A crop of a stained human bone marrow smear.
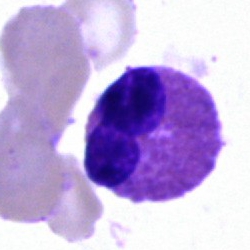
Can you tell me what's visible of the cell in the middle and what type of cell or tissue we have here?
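Looking at this one, the outline is round and smooth. The nucleus seems pushed off-centre, over towards the left side. Its chromatin is dense and takes a dark purple stain. There's plenty of cytoplasm, and it stains violet-purple. So this is an eosinophil.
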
